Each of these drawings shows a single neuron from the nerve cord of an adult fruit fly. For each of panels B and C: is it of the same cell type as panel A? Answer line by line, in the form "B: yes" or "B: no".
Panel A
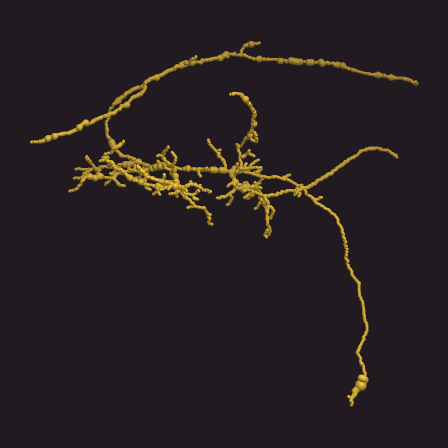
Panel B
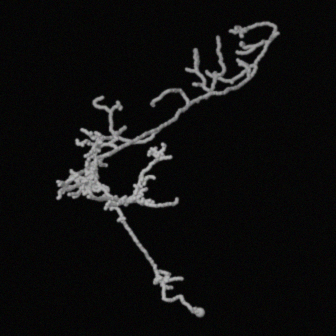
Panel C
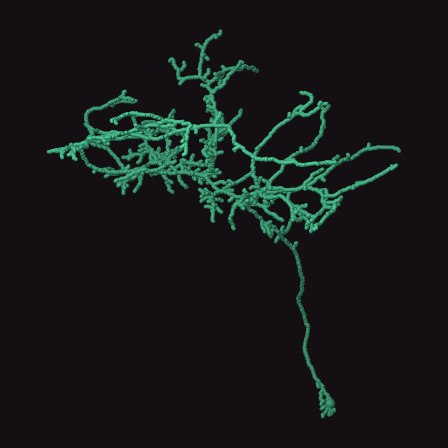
B: no
C: no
